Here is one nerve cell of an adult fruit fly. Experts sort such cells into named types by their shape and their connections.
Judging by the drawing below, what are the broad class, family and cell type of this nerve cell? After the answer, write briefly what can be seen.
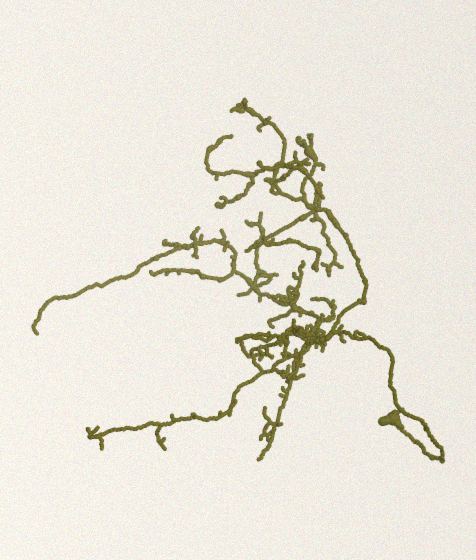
It is a nerve-cord intrinsic neuron. The family is hemilineage 01A. Its cell type is IN01A063_a. The cell body is at the lower right of the picture. Dozens of branch ends can be seen.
